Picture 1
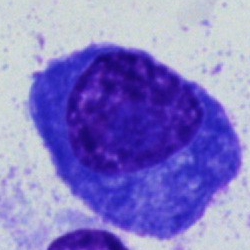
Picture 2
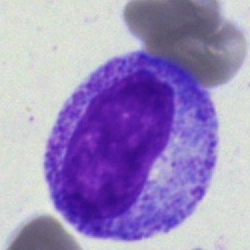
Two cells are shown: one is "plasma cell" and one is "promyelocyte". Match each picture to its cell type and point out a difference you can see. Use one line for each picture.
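In picture 1 we see a plasma cell: No distinct granules are visible in the cytoplasm.
In picture 2 we see a promyelocyte: Purple granules are scattered throughout the cytoplasm.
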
